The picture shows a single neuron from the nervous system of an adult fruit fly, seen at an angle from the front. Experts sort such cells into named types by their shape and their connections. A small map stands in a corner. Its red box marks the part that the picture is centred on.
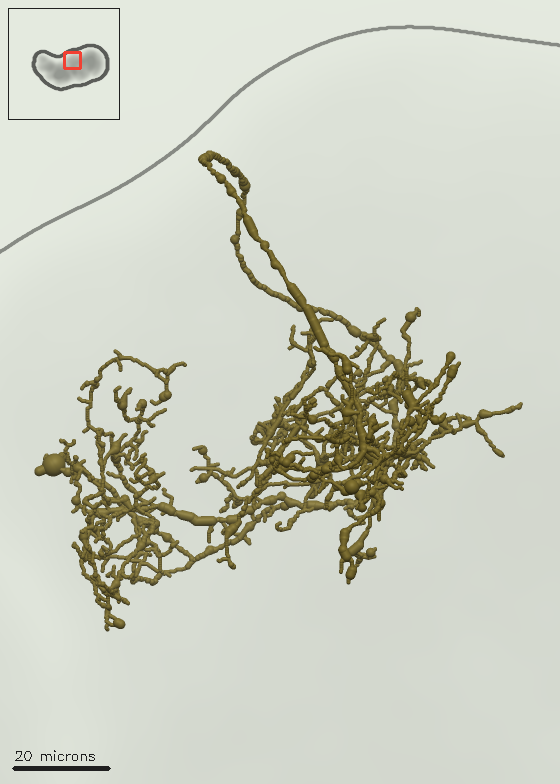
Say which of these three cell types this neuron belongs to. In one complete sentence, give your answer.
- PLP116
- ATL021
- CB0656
The cell type name CB0656 applies to this neuron.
